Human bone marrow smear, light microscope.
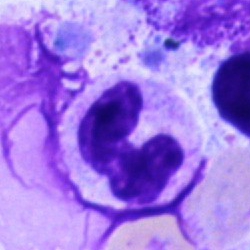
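Segmented neutrophil, the one in the middle, and roughly round in outline. Now, the notch in its nucleus opens toward the right side. The chromatin is dark purple and clumped, not fine. Around the nucleus runs a moderate rim of very pale lilac cytoplasm.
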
